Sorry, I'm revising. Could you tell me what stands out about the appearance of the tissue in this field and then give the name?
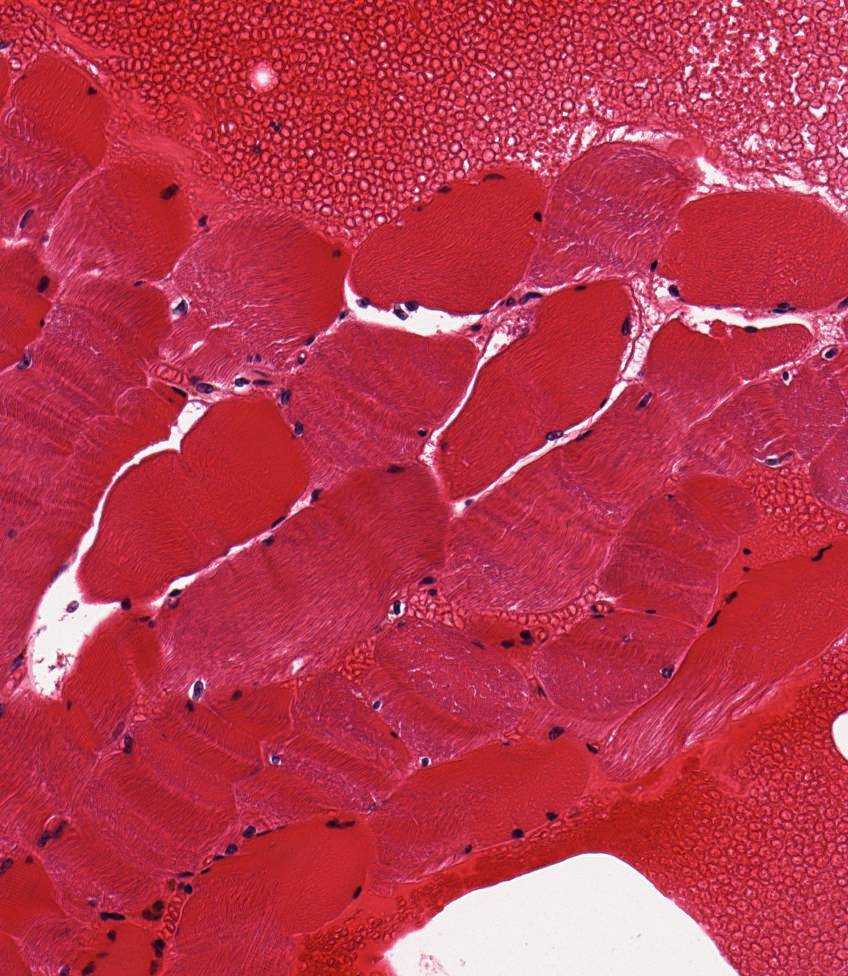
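Large muscle fibres occupy the centre and left of the field, while densely packed red blood cells fill the top and the lower right. Cut across or obliquely, the fibres show rounded to polygonal profiles. Small dark flattened nuclei sit at the fibre edges. Outside the fibres, the red blood cells are packed edge to edge with no intervening stroma. The tissue is skeletal muscle.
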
